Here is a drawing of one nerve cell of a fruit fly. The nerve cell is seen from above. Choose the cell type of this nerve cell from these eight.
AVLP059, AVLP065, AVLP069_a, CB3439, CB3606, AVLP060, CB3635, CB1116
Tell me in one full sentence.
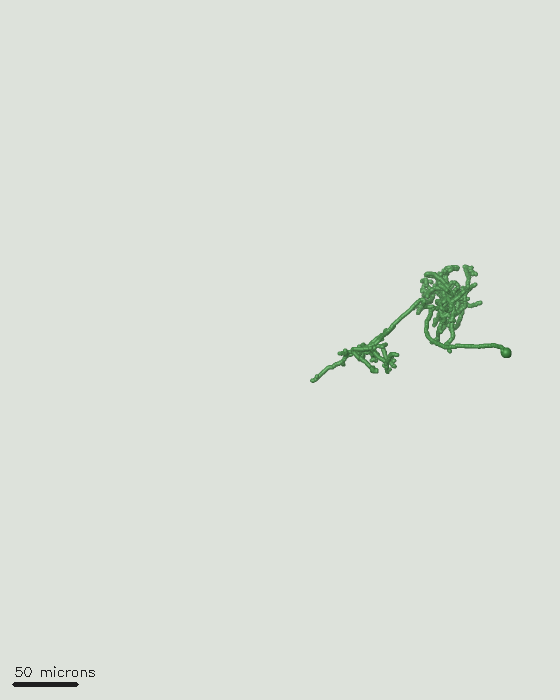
The nerve cell is categorized under cell type AVLP059.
